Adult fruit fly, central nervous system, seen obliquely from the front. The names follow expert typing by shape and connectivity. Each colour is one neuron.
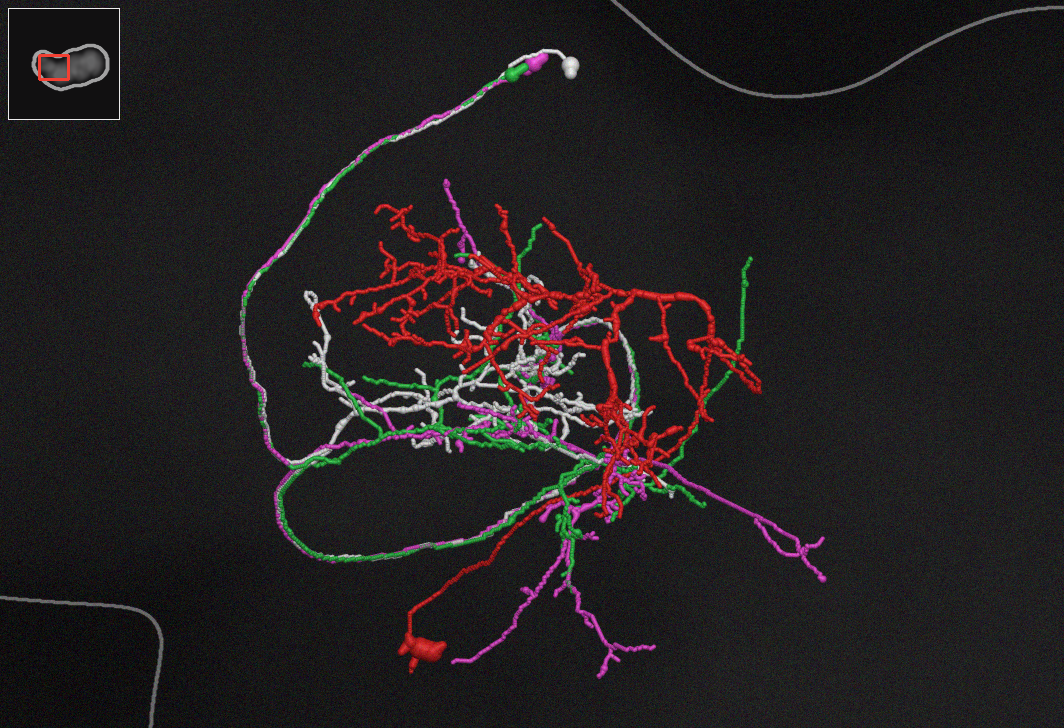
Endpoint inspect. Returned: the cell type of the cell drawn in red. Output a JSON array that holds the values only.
["IN12A054"]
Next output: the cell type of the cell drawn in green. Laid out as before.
["IN01A087_a"]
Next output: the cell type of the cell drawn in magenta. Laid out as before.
["IN01A088"]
